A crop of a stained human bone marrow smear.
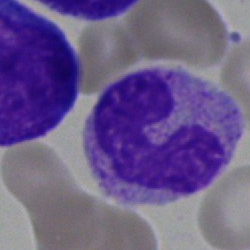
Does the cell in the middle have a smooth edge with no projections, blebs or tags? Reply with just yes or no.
Yes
